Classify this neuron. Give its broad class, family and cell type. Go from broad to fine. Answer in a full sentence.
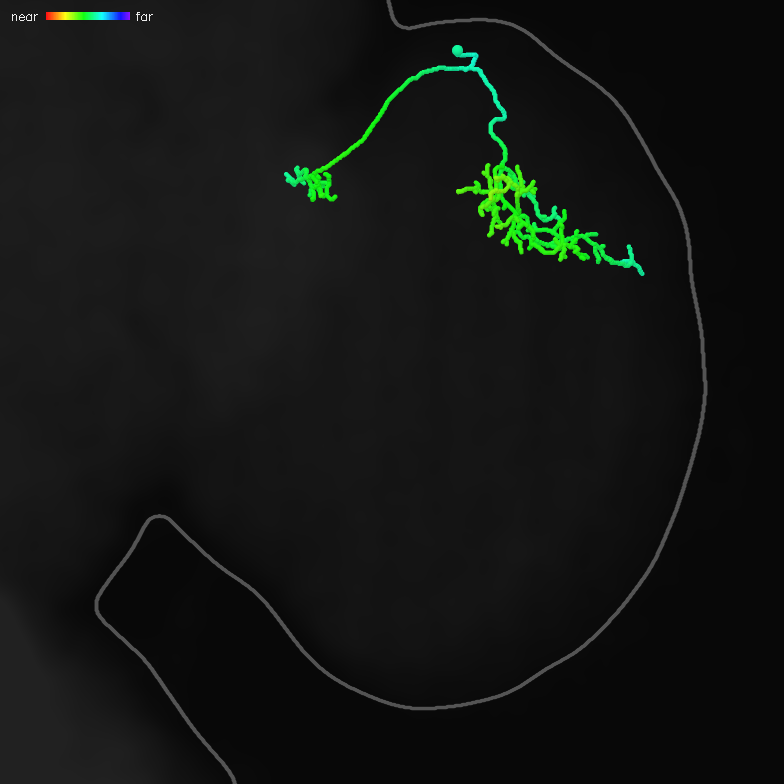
An optic-lobe intrinsic neuron of the MeLo family, type MeLo3b.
